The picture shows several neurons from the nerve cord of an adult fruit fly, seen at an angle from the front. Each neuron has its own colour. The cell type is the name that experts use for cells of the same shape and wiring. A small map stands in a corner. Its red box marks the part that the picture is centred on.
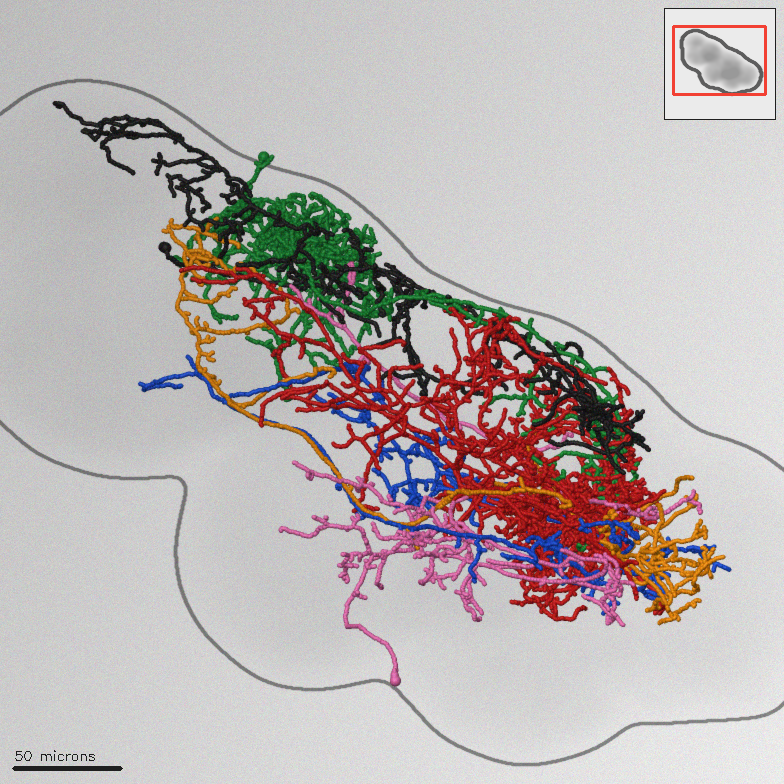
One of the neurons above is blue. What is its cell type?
IN08B063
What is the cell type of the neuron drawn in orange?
IN08B077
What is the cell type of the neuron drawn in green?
IN12A010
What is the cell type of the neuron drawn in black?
INXXX193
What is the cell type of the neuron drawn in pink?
IN08B067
